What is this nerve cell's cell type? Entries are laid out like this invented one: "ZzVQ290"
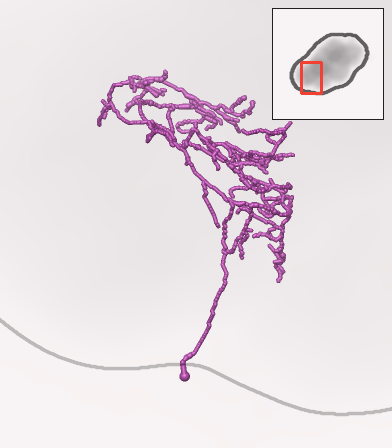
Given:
"IN06A064"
